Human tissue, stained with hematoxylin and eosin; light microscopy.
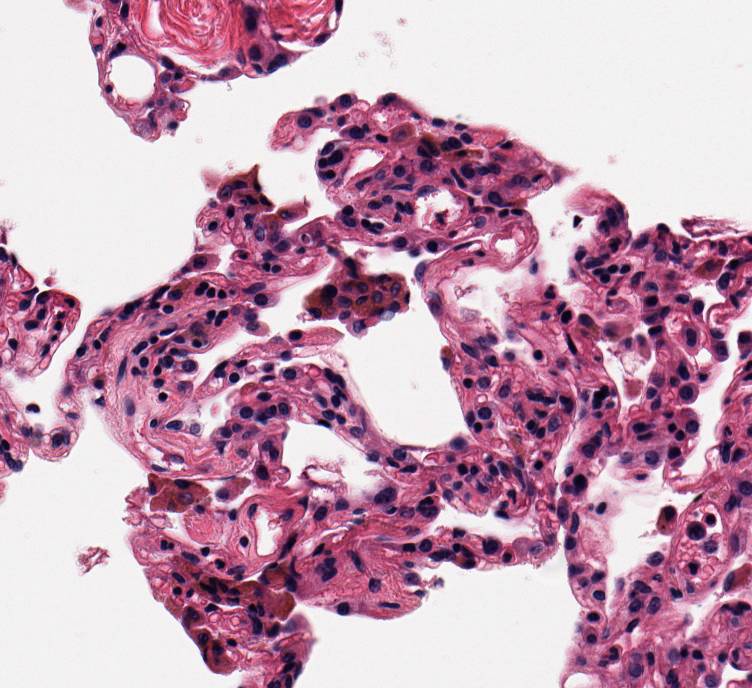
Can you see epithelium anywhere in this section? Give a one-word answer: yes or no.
Yes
